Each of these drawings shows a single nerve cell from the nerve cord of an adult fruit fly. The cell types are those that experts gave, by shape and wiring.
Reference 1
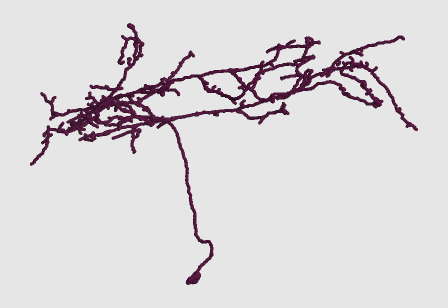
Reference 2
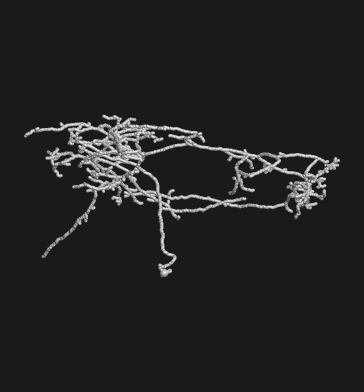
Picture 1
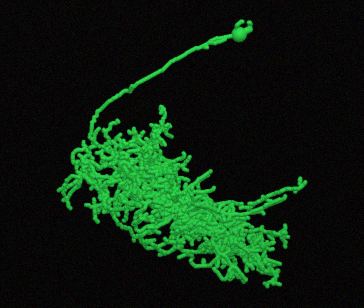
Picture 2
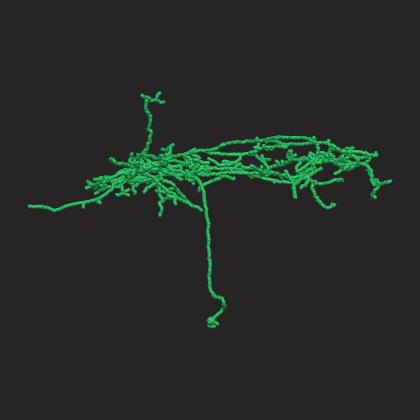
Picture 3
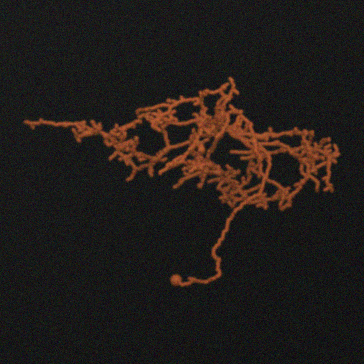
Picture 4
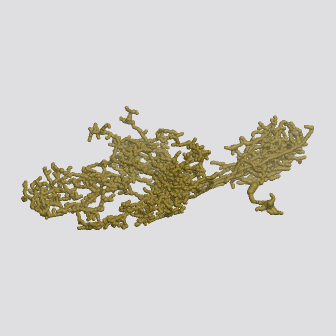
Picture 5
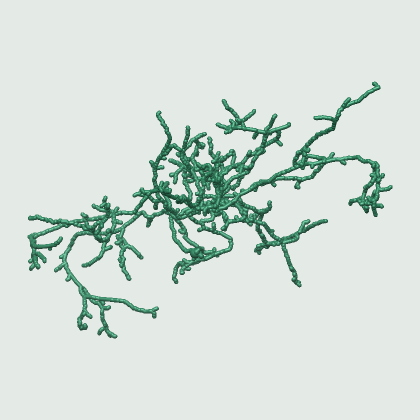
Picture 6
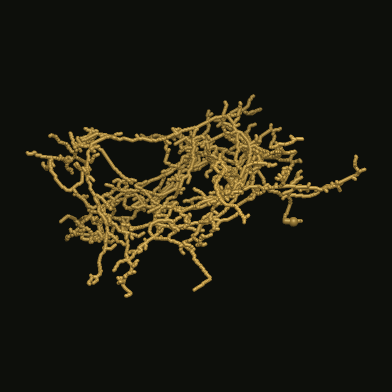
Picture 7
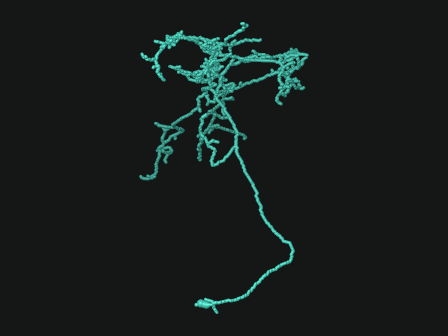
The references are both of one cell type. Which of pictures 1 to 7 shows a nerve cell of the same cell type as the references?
Picture 2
